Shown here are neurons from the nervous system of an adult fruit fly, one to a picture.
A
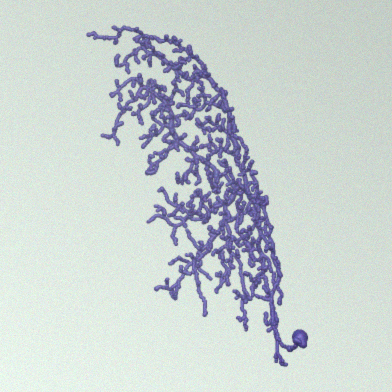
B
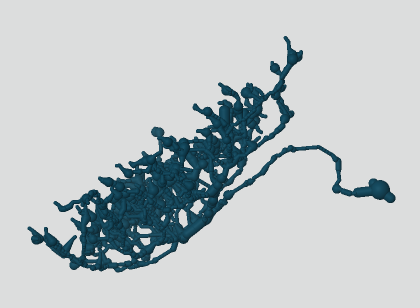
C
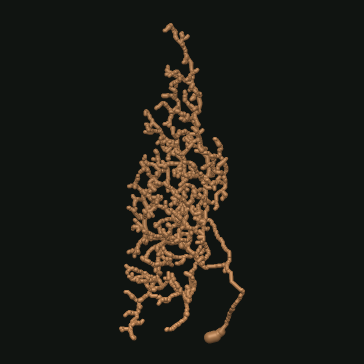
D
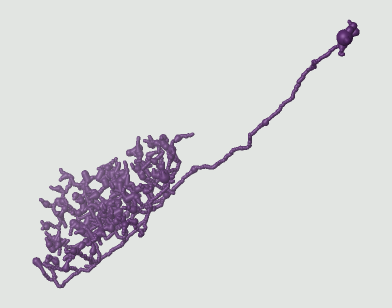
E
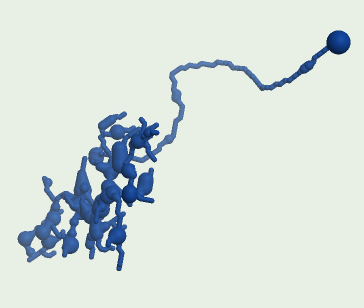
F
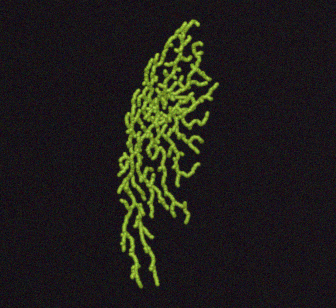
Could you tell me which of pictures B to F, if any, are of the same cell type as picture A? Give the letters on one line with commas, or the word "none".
B, C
